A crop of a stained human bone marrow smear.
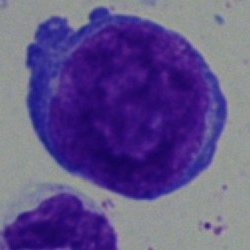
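Blast, the central cell of a stained bone marrow smear. Roughly round outline, with finely granular rather than coarsely clumped chromatin. No granules in the cytoplasm, though small rounded blebs stick out from the upper-left edge.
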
